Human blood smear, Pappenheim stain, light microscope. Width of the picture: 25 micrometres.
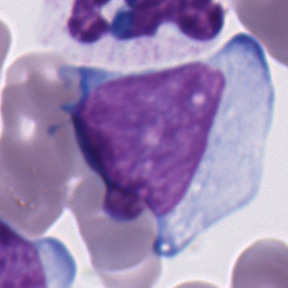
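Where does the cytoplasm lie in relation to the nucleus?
It forms a wide band on the right side of the nucleus.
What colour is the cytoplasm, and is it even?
Pale blue, and a darker blue at its edge than in its interior.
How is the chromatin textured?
Finely, rather than coarsely clumped.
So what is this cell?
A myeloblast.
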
